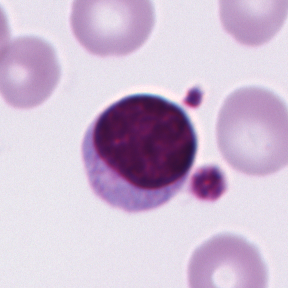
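Typical lymphocyte in a stained peripheral blood smear, with a smooth, roughly round outline. The nucleus lies off-centre toward the upper right, its chromatin dark purple and coarsely clumped. A crescent of pale bluish-violet cytoplasm lies mainly to the lower left of the nucleus.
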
